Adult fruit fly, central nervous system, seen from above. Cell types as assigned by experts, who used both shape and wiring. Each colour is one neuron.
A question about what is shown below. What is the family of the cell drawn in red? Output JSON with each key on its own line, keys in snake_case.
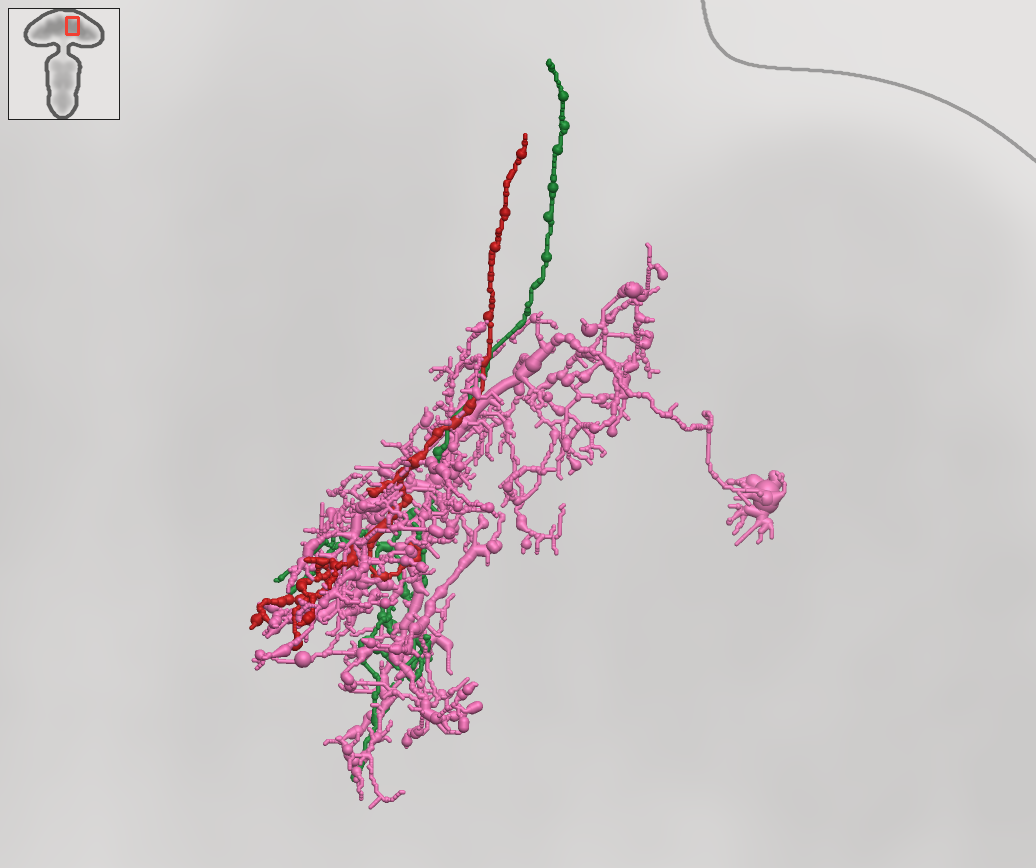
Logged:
{
 "family": "class mechanosensory"
}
